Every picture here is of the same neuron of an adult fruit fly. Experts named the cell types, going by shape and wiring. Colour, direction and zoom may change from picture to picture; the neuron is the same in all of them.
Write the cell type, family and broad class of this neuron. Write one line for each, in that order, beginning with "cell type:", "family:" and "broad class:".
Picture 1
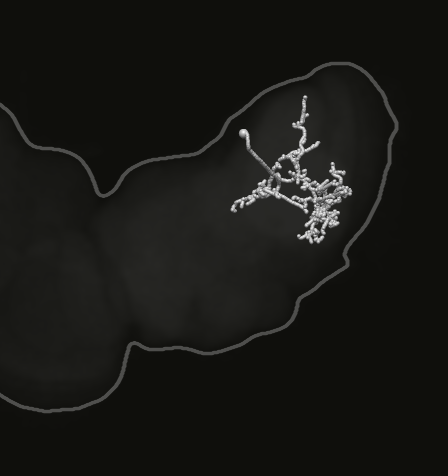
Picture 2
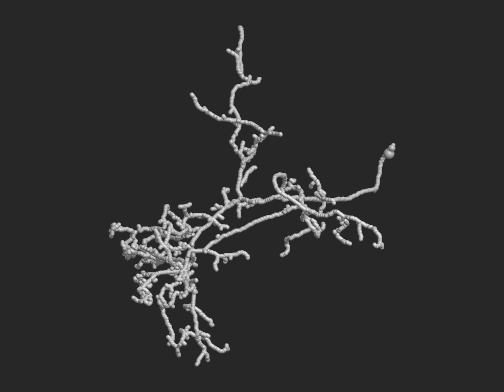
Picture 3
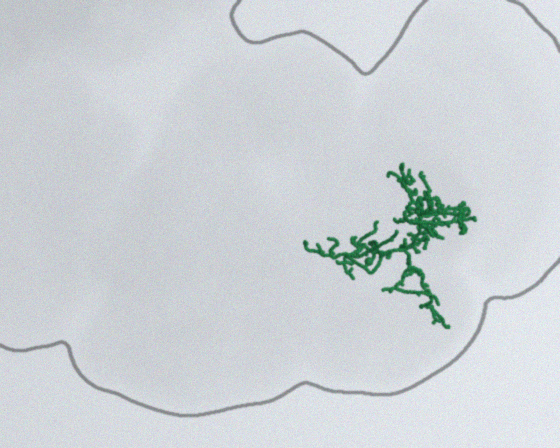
cell type: AVLP526
family: hemilineage DL1_ventral
broad class: central-brain intrinsic neuron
